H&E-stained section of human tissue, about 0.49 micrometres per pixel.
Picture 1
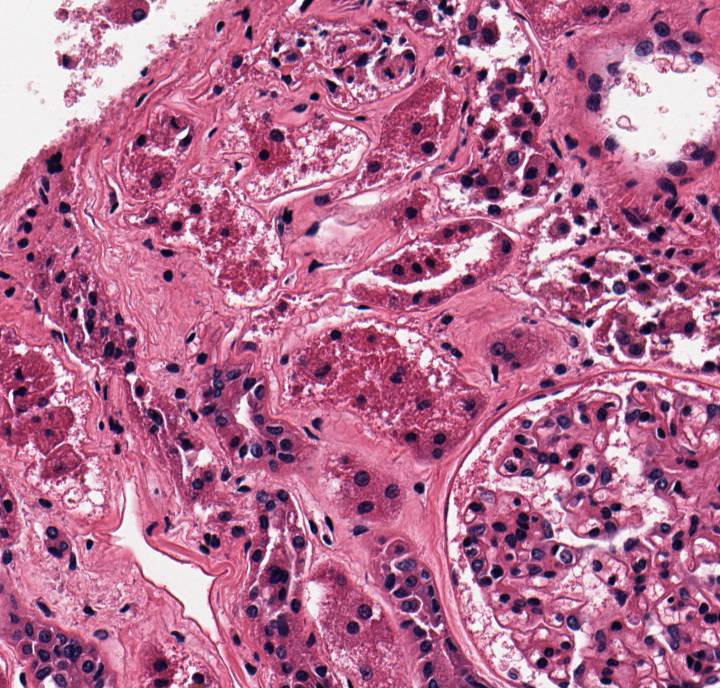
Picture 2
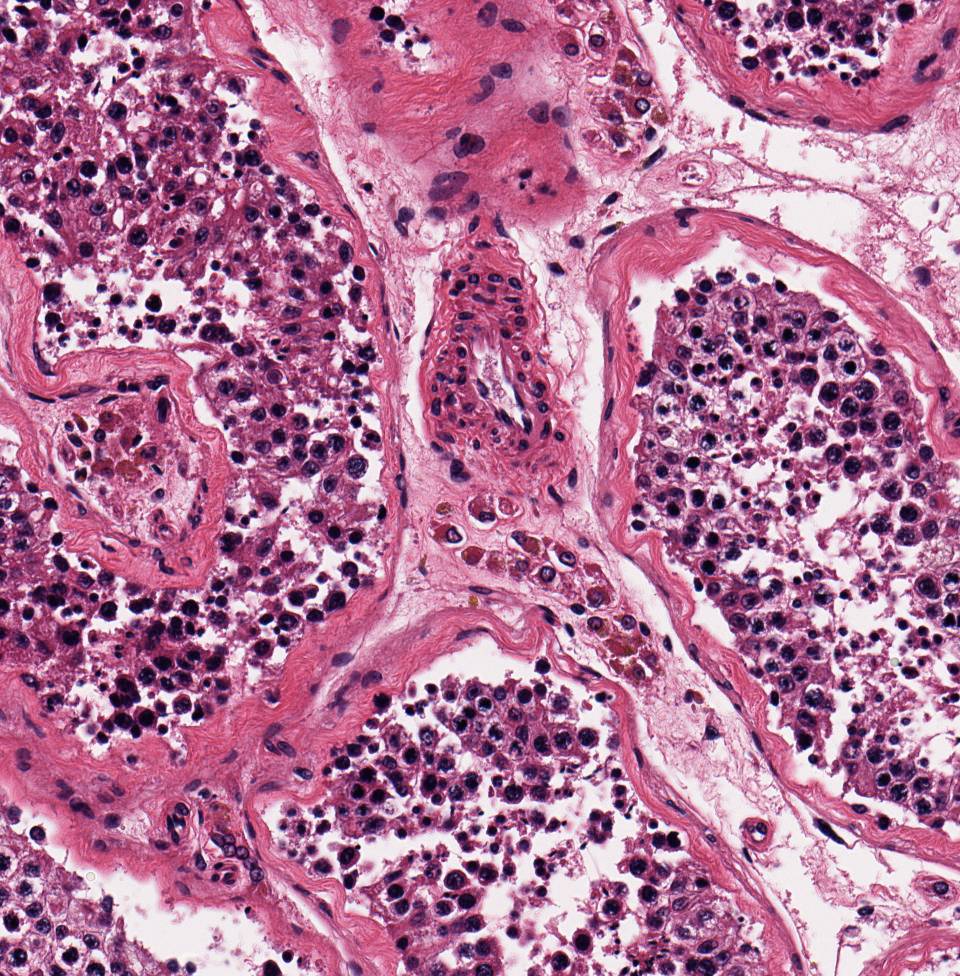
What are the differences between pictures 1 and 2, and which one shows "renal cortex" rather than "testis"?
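Right, the renal cortex is in picture 1 and the testis is in picture 2. In picture 1 I notice a rounded glomerulus inside a thin capsule in the lower right corner, and wavy pink collagen bundles running between the tubules, widest on the left and in the centre. I find no fat cells anywhere. Picture 2 looks quite different: each tubular unit has a thick, wavy, eosinophilic wall with flattened spindle-shaped nuclei. Inside, round cells with round dark nuclei sit loosely, many with clear spaces between them, and I see many small, dense, very dark round nuclei among larger cells with more open chromatin. Just below the centre, in the interstitium, there is a cluster of polygonal cells with abundant eosinophilic cytoplasm holding golden-brown pigment.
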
